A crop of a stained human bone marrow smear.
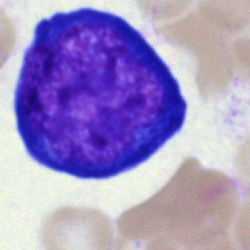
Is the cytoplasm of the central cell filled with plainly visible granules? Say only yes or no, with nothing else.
No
